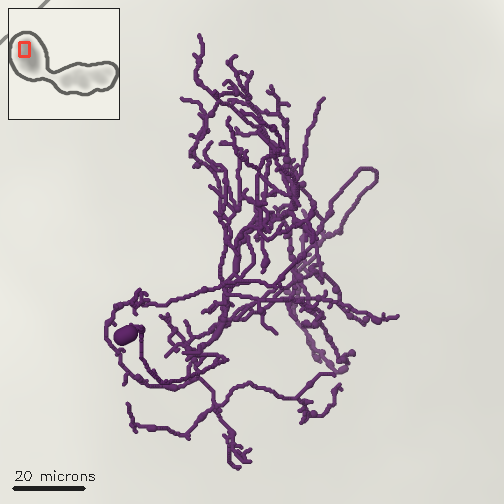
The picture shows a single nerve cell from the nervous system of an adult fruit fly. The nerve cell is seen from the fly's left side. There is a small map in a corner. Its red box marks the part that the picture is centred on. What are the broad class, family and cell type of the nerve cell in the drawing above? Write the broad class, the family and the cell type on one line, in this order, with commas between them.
central-brain intrinsic neuron, hemilineage VLPl2_medial, CL062_b2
